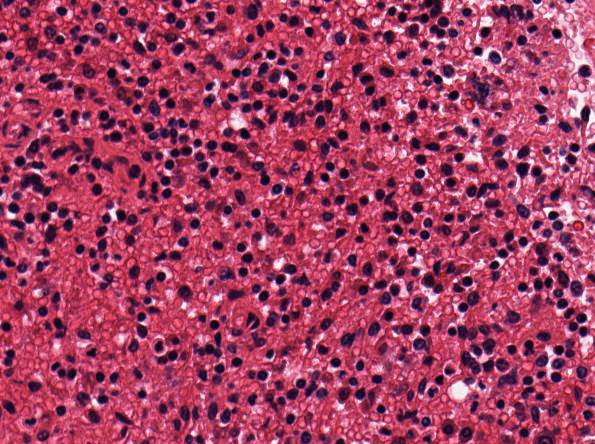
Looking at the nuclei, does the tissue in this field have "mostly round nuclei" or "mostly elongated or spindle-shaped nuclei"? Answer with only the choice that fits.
Mostly round nuclei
